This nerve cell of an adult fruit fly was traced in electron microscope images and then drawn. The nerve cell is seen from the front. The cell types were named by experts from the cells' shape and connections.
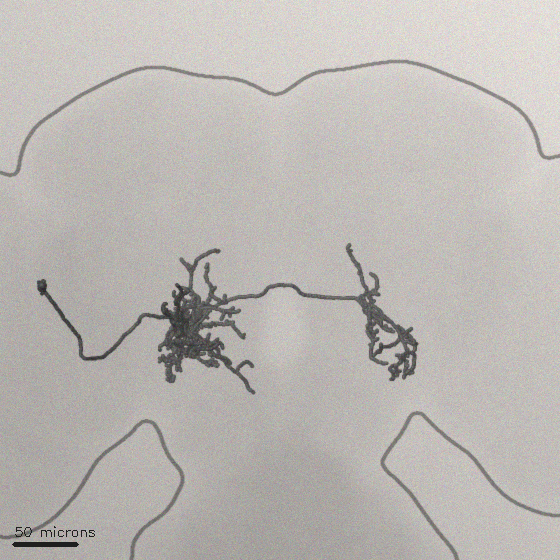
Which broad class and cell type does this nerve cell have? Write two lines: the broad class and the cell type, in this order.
central-brain intrinsic neuron
PS061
